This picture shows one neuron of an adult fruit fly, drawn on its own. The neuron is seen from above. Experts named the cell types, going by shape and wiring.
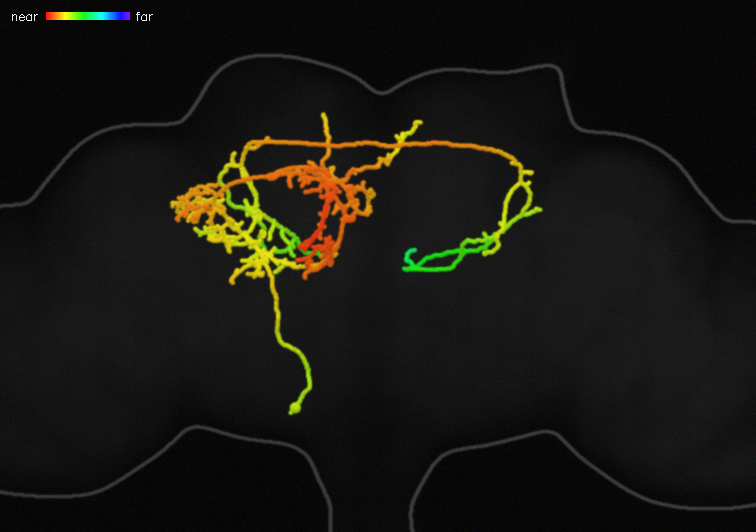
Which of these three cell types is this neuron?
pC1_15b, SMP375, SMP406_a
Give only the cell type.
pC1_15b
